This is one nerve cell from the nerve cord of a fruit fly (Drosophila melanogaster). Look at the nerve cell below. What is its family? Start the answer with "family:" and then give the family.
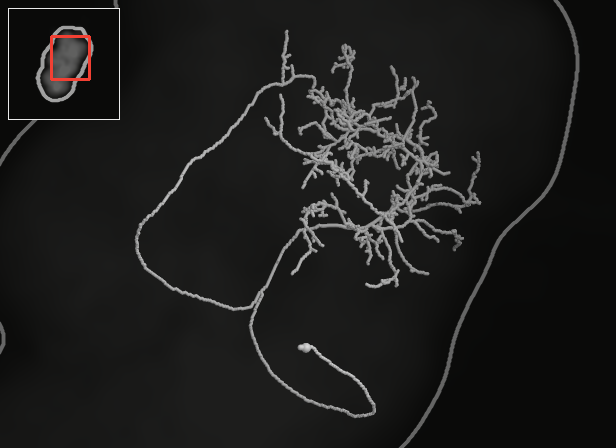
family: hemilineage 19B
